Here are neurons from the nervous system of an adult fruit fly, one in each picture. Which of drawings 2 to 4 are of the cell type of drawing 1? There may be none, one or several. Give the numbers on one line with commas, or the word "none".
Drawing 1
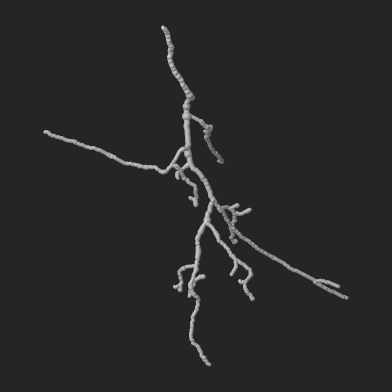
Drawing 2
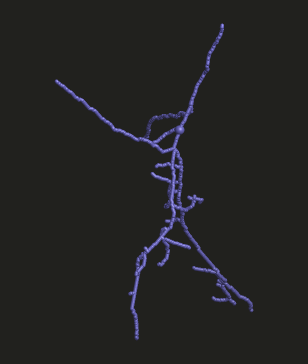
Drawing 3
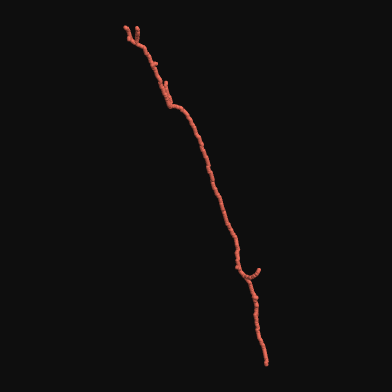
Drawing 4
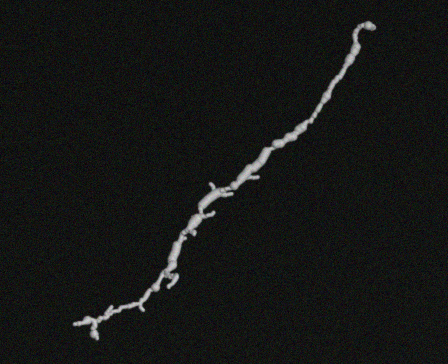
2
